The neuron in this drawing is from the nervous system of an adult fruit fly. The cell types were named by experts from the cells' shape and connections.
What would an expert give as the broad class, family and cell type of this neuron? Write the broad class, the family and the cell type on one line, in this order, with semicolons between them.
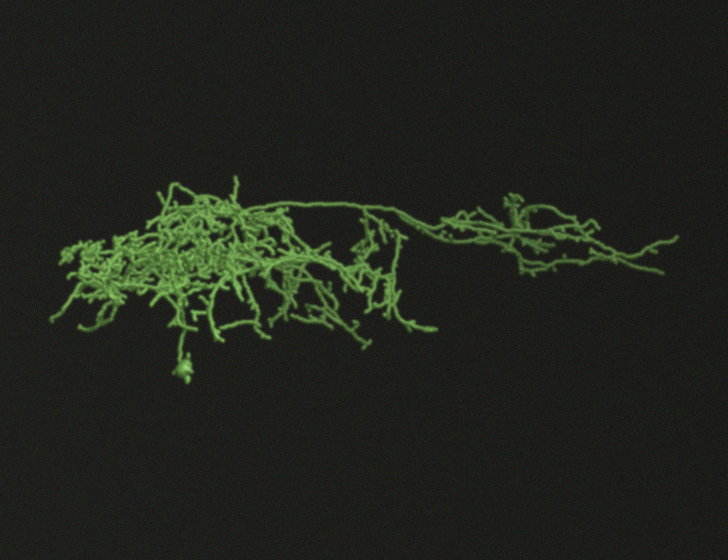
nerve-cord intrinsic neuron; hemilineage 27X; IN27X005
